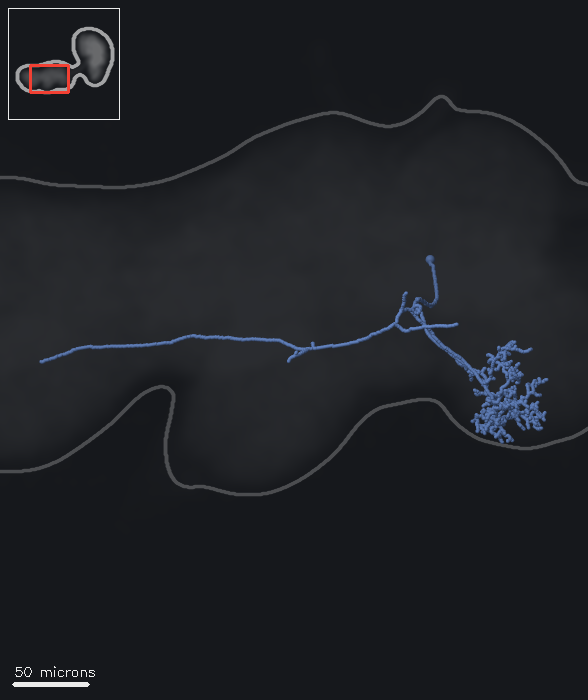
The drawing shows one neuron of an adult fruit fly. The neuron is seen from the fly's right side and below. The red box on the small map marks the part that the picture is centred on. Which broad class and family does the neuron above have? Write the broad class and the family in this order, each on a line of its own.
nerve-cord intrinsic neuron
hemilineage 23B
